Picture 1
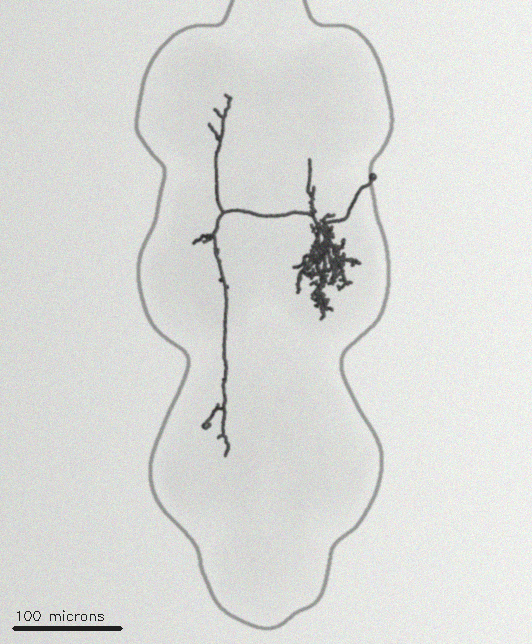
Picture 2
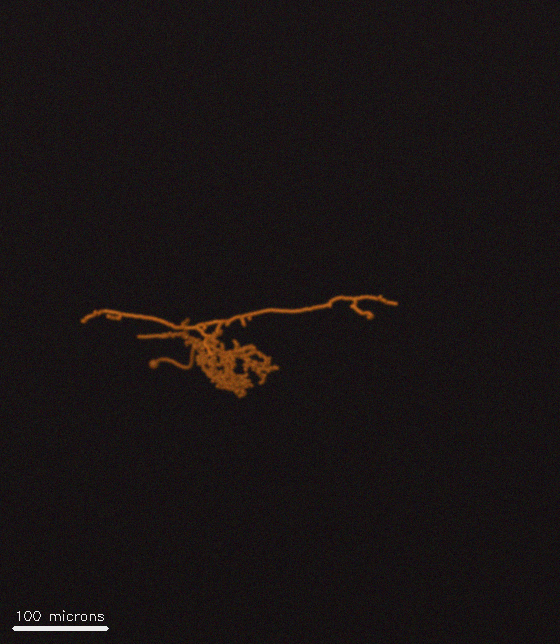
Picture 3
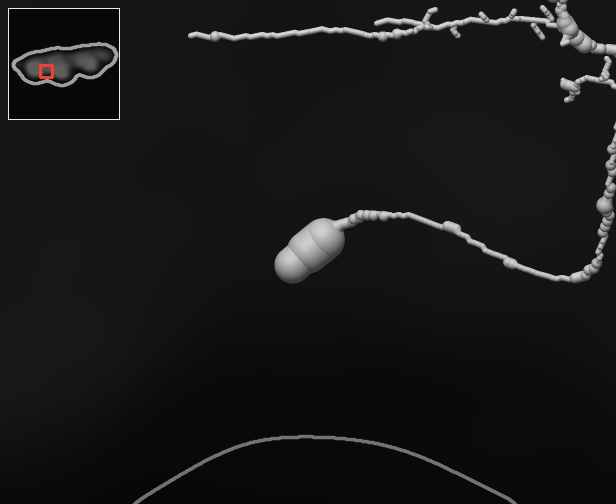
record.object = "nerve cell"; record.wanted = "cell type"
IN08B054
